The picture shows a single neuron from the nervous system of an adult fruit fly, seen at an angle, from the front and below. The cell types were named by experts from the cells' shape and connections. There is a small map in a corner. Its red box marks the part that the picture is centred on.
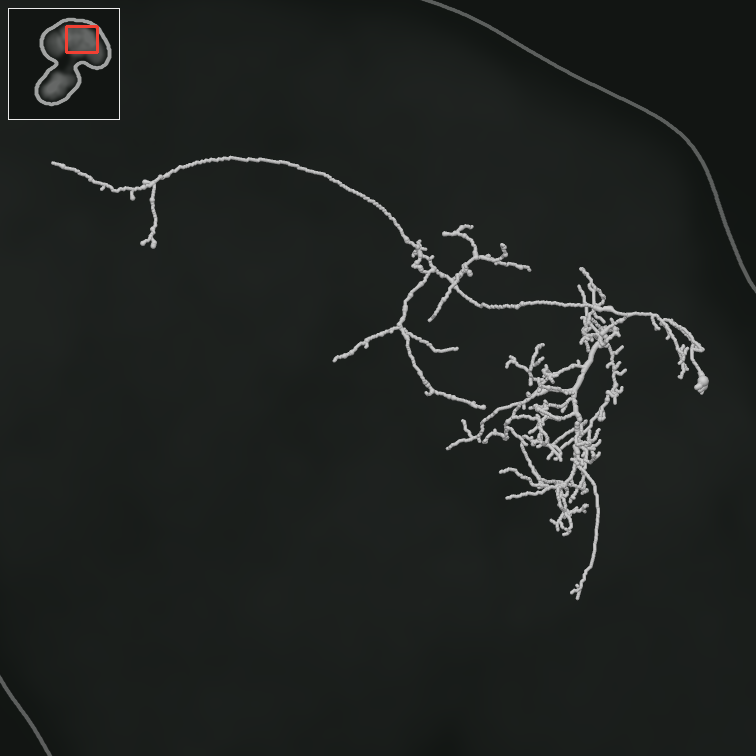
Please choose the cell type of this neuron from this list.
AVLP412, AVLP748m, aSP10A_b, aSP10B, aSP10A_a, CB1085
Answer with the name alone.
aSP10A_b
